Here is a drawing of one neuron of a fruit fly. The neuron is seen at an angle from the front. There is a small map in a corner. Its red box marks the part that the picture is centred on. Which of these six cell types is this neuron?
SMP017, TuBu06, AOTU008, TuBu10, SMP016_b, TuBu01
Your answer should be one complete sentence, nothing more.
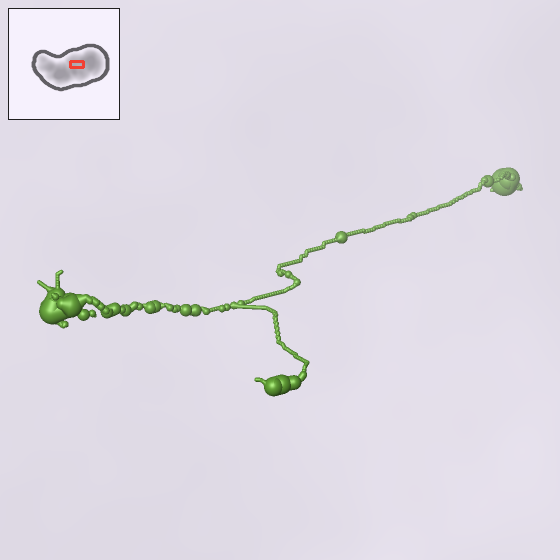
This neuron is typed as TuBu10.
